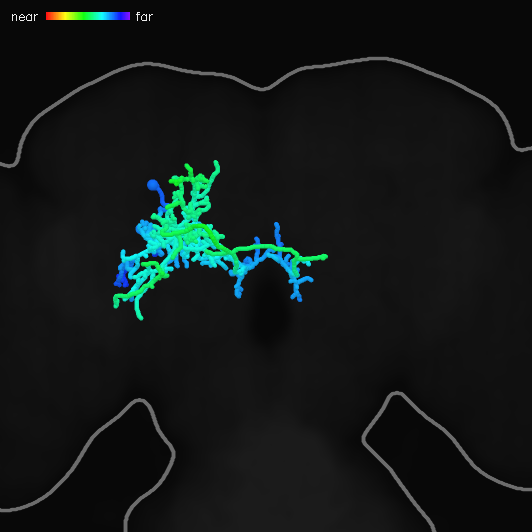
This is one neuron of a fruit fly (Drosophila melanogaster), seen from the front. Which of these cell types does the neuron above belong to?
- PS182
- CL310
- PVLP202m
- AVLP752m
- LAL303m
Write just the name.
PS182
